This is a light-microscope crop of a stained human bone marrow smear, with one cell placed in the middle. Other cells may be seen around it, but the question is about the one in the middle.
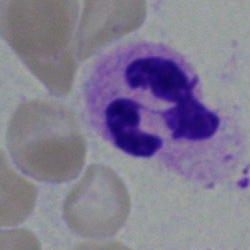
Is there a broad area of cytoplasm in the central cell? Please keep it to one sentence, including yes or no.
Yes, the cell's cytoplasm around the nucleus is ample.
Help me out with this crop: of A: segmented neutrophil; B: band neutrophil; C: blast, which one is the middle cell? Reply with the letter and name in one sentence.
In the centre of the crop there is a segmented neutrophil, making option A correct.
